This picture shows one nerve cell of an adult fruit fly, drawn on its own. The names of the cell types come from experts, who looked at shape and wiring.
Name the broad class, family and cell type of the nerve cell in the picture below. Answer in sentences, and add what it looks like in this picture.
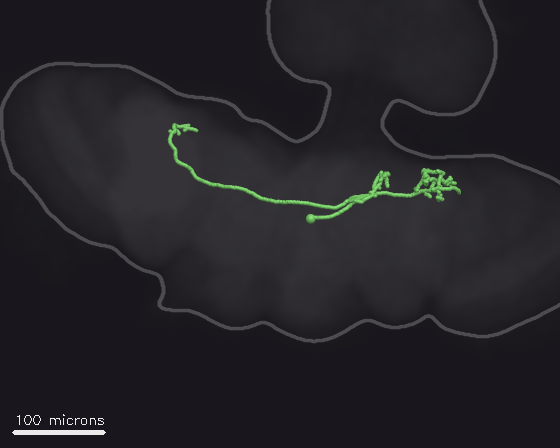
This is a central-brain intrinsic neuron. Its family is hemilineage LHd1. It is of cell type CB1033. Its cell body lies in the middle of the picture. By the scale bar it is about 300 microns wide in this view.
